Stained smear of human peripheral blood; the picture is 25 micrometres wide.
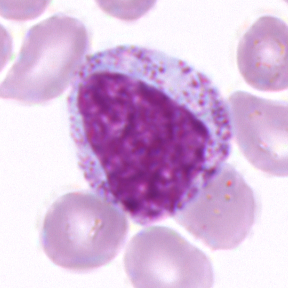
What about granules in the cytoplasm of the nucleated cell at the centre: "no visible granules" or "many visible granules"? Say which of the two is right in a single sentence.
A large number of visible granules lies in the cytoplasm of this cell.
